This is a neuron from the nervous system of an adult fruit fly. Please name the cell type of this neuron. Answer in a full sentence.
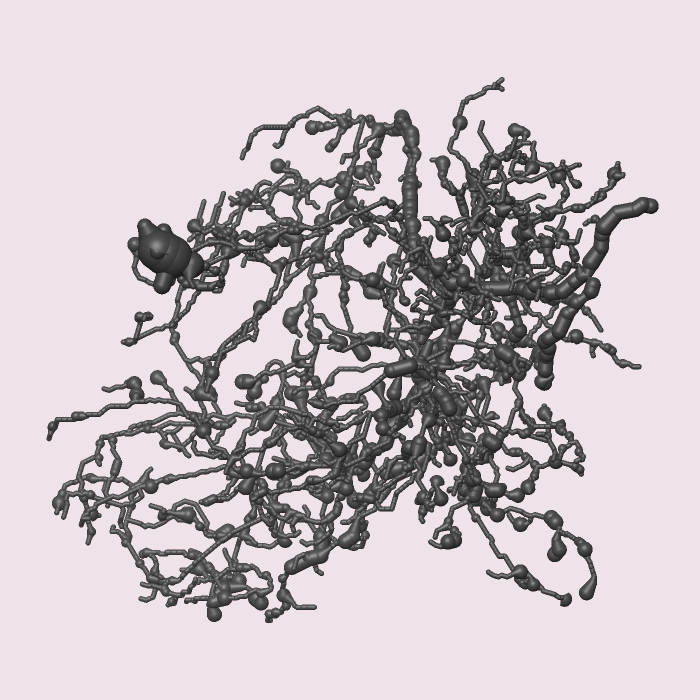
The cell type is vLN24.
